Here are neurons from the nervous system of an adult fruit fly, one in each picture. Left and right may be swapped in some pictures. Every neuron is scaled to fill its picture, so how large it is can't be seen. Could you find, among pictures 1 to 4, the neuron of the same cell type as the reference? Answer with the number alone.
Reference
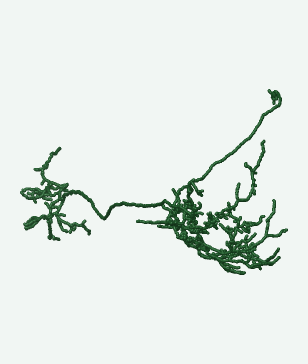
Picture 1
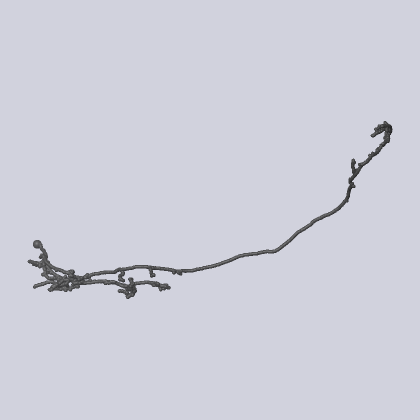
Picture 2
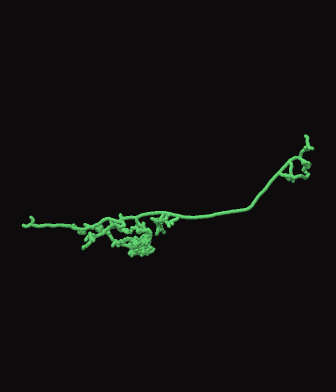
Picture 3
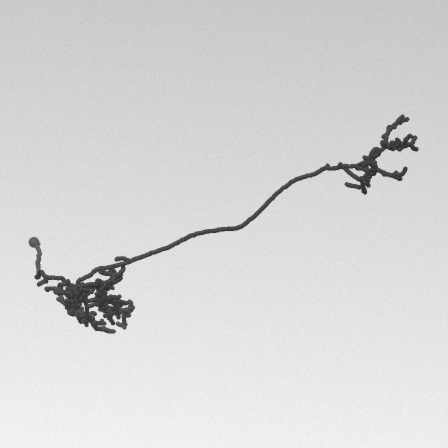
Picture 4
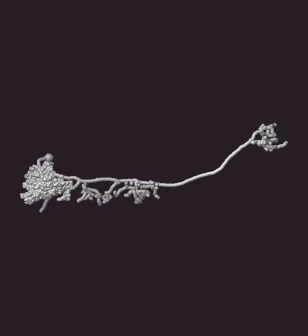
3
